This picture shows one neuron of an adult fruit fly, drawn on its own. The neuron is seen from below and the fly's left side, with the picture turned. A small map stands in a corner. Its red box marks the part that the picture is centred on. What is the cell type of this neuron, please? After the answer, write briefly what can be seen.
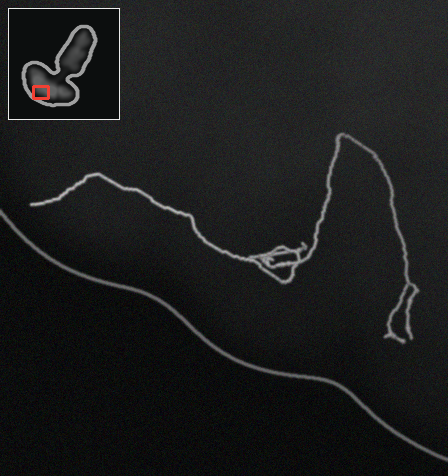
It is of cell type ORN_VM2. It is a sensory neuron entering the brain. It lies in the brain. No cell body is drawn. It has a dozen or fewer branch ends.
